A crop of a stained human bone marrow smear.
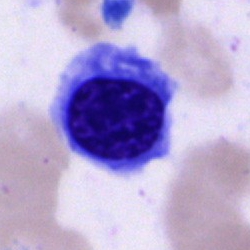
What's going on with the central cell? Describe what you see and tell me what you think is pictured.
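The cell has an irregular outline bearing small bumps along its edge. Its cytoplasm, deep blue in colour, is wider above the nucleus than below it. Chromatin is dark purple and coarsely clumped. The cell is an erythroblast.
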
